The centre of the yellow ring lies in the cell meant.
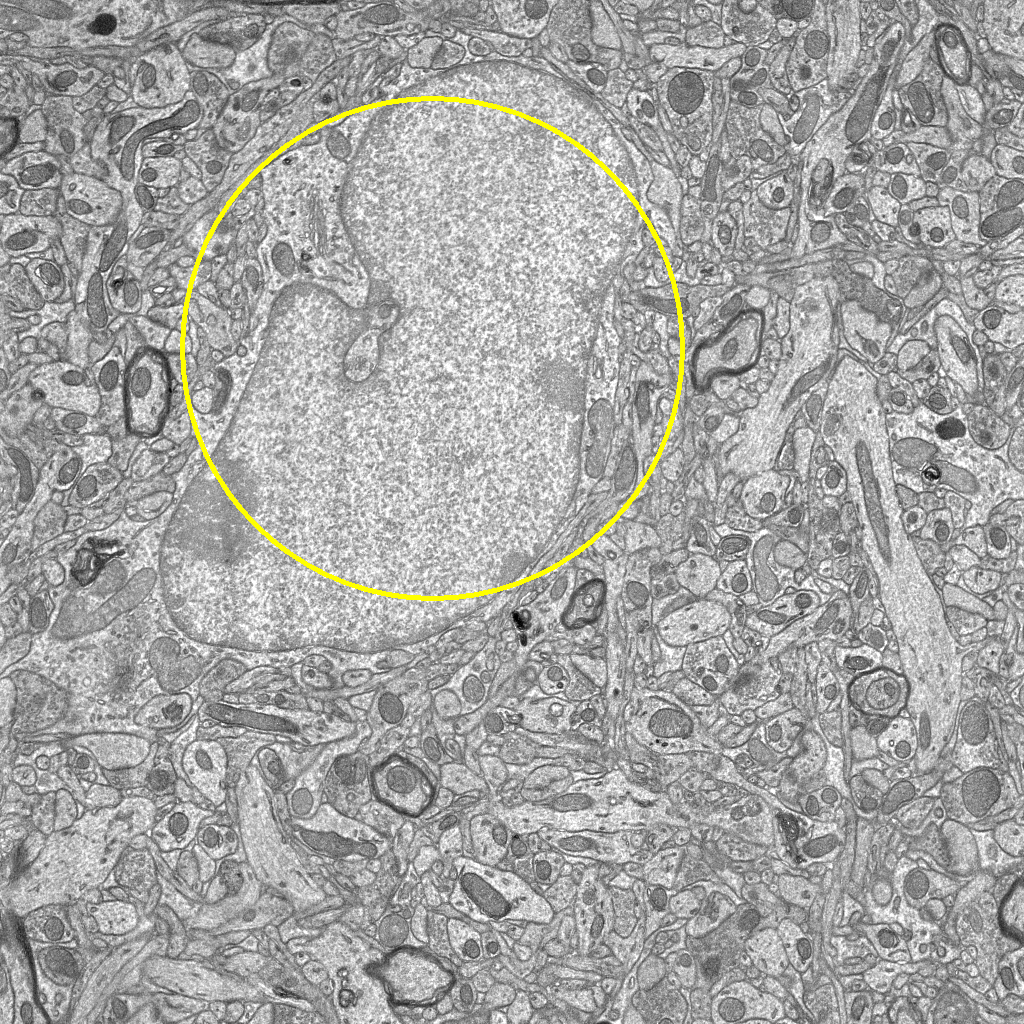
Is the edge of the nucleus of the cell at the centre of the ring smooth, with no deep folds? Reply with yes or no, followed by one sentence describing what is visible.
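No. The nuclear outline has one deep notch at the upper left, where cytoplasm reaches in.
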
